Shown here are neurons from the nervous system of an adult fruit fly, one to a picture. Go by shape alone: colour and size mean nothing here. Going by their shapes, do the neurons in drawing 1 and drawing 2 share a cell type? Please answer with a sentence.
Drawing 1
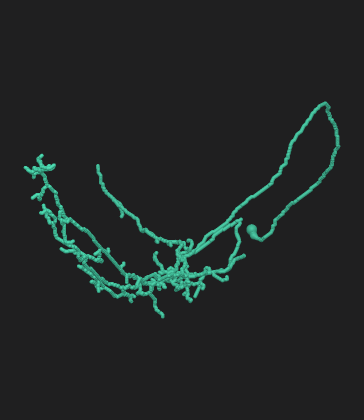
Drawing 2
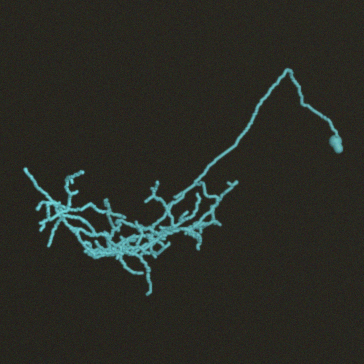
They are of different cell types.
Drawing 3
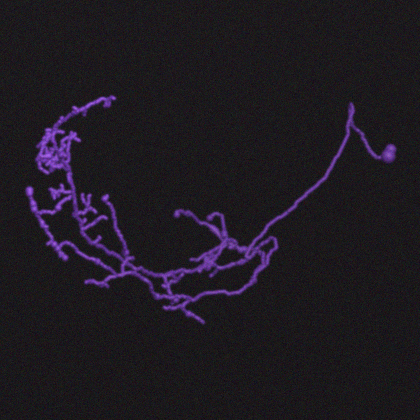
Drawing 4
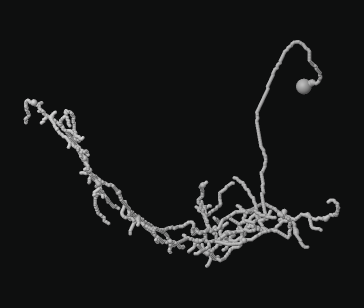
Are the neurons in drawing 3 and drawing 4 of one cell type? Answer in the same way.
They are of different cell types.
